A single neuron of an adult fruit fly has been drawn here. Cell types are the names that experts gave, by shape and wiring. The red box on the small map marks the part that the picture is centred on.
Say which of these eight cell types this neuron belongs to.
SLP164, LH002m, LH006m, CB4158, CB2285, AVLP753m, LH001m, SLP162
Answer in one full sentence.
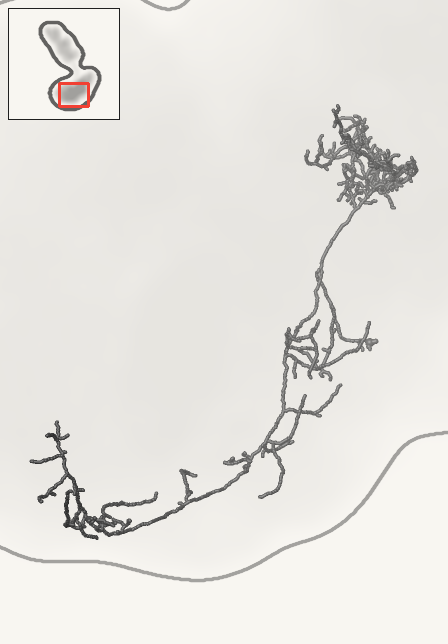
The cell type LH006m is the type of this neuron.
